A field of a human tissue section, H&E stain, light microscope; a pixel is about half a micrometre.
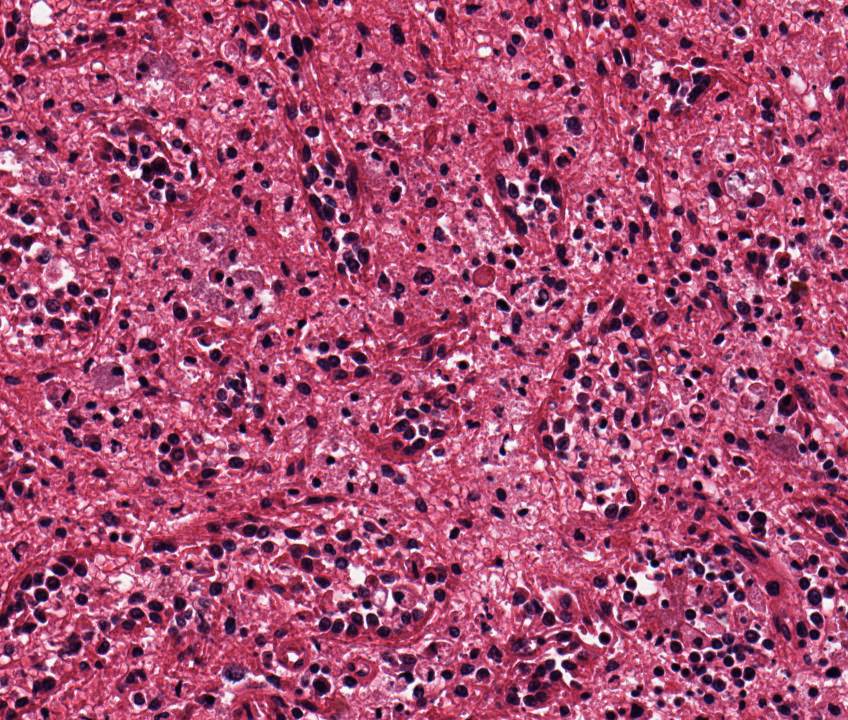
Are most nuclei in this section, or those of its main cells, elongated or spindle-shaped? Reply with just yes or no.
No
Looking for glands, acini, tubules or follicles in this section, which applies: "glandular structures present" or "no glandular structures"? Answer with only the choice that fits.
No glandular structures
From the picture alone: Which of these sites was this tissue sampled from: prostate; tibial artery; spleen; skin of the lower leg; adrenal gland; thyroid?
spleen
